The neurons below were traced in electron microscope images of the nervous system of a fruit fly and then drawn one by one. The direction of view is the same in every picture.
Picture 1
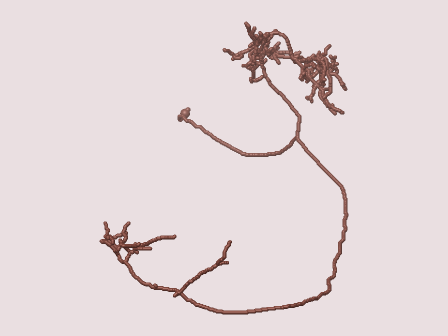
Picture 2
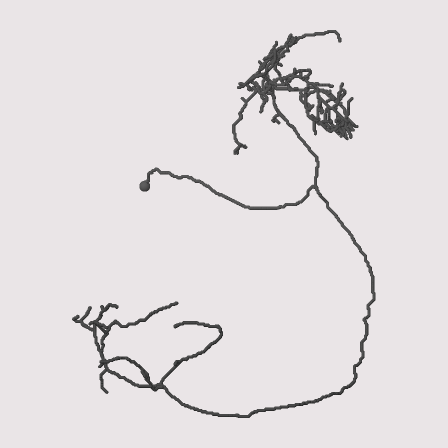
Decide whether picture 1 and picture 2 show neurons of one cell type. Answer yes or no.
no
